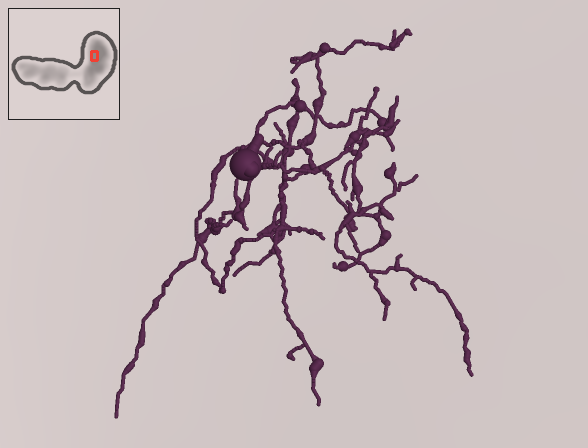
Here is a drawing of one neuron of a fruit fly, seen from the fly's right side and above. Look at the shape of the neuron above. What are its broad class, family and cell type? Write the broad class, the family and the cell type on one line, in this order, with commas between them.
central-brain intrinsic neuron, hemilineage LHd2, CB1154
